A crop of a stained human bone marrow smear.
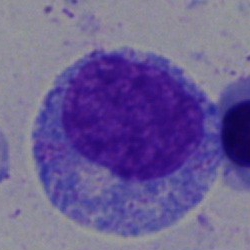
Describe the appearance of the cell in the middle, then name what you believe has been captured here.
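First, the nucleus lies toward the upper part of the cell. Second, the blue cytoplasm forms a rim that is widest below the nucleus. Third, small purplish-red granules are scattered through that cytoplasm. Finally, this is a myelocyte.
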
